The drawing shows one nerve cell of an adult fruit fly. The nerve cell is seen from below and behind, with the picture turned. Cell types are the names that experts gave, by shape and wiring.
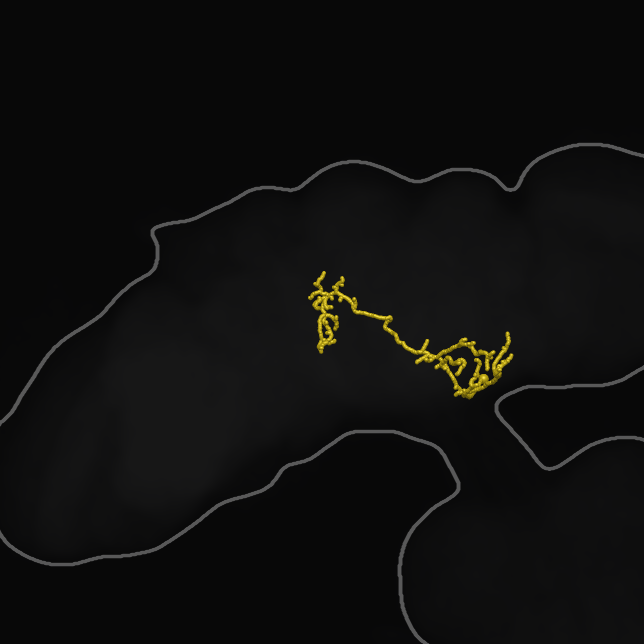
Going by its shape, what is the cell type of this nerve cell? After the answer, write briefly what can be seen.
The cell type is CB1699. Its broad class is central-brain intrinsic neuron. Its cell body lies on the right of the picture. As drawn here it is wider than it is tall.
